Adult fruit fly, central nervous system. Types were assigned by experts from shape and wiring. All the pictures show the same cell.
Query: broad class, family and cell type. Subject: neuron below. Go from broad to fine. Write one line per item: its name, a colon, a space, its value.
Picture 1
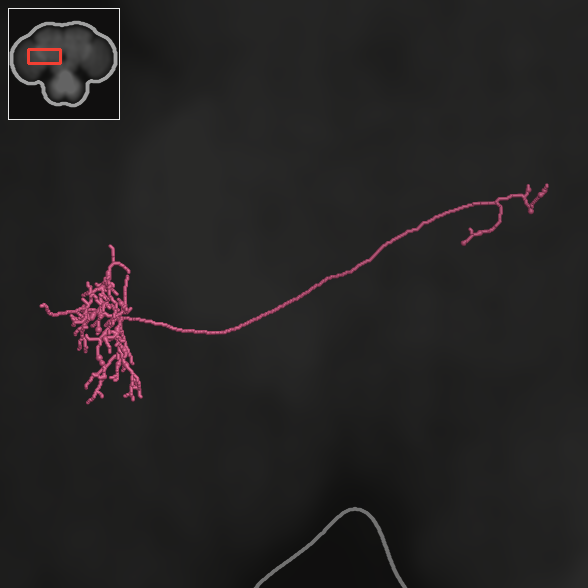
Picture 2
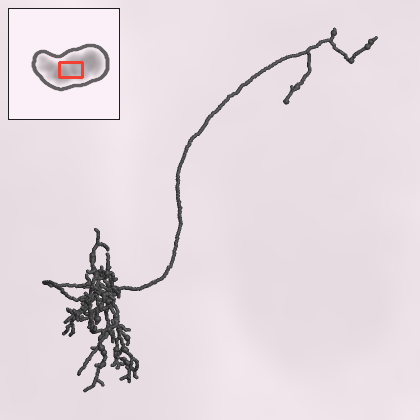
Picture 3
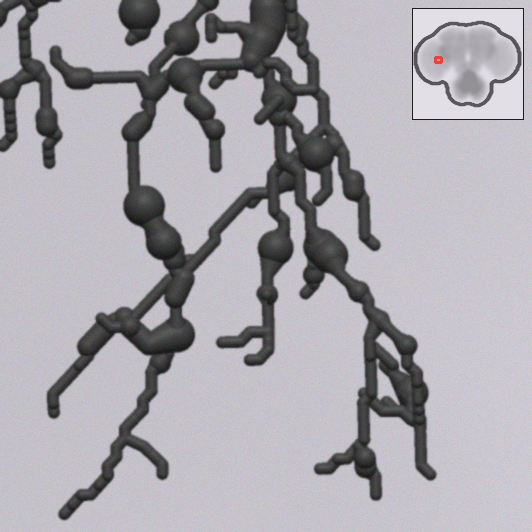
broad class: visual projection neuron
family: MeVP
cell type: MeVP6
